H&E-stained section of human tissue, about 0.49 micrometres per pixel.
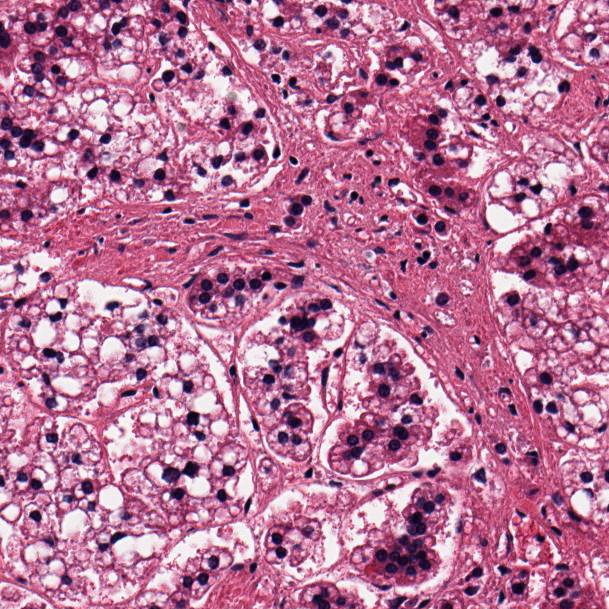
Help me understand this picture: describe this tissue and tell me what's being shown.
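Most nest cells have pale cytoplasm full of small clear vacuoles, a bubbly look. A few lower-centre nests have denser, pinker cytoplasm and closely crowded nuclei. No nest forms glandular lumens. The fibrous band: wavy pink fibres, scattered small dark nuclei. This is adrenal gland.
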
